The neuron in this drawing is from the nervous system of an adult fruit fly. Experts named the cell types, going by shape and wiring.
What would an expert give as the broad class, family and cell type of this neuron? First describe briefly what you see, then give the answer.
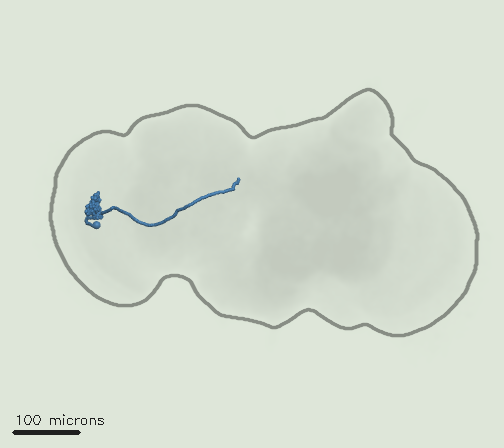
The cell body can be seen on the left of the picture. From left to right in the picture it spans about 250 microns. Its broad class is visual projection neuron. The family is MeVP. The cell type is MeVP6.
